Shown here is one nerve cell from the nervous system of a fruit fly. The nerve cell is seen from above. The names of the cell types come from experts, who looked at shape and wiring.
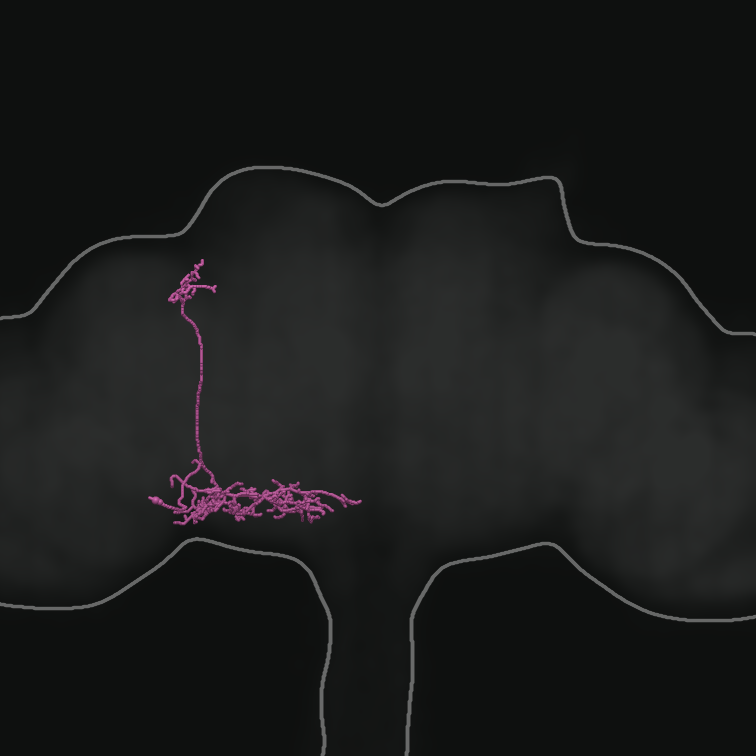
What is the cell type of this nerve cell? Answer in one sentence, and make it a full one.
The cell type of the nerve cell here is AOTU052.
